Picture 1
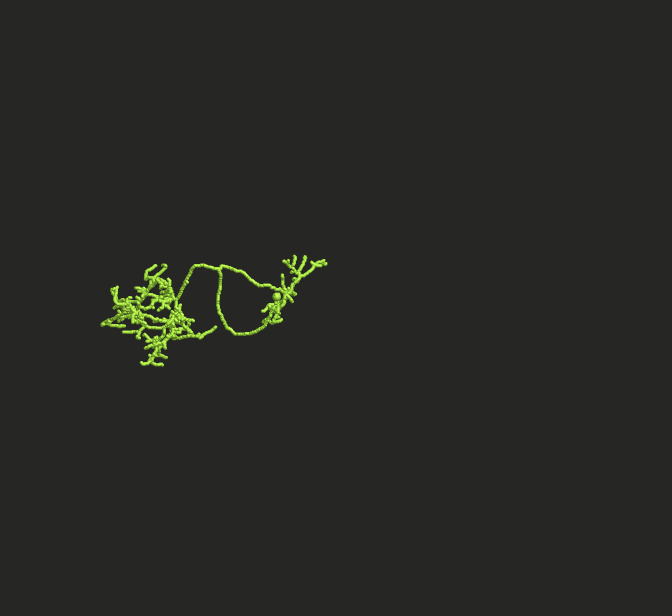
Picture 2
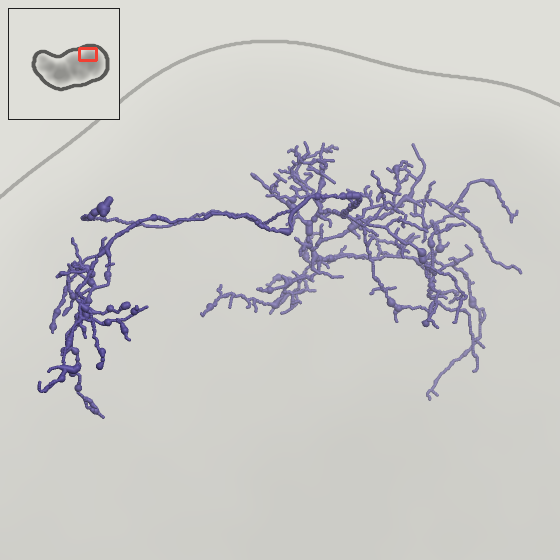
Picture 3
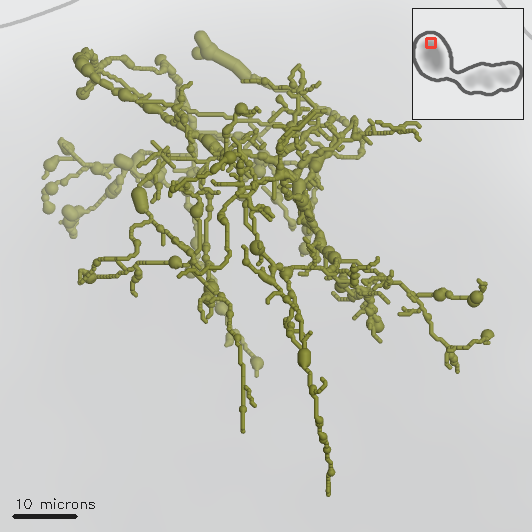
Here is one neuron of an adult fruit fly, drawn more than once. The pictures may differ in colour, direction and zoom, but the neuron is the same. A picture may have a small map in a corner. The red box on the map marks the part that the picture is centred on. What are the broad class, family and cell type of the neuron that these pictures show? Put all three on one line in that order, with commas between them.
central-brain intrinsic neuron, hemilineage SLPpm3, SLP429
